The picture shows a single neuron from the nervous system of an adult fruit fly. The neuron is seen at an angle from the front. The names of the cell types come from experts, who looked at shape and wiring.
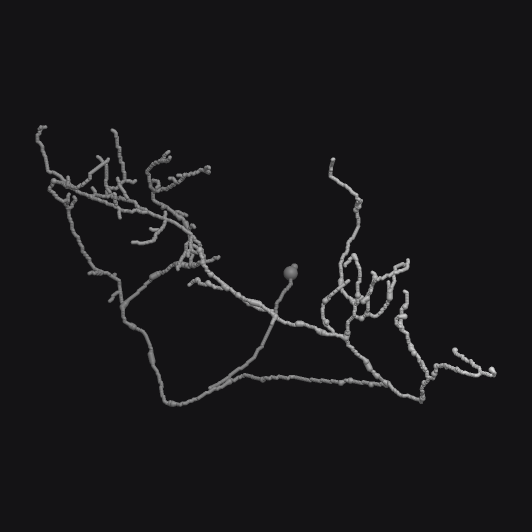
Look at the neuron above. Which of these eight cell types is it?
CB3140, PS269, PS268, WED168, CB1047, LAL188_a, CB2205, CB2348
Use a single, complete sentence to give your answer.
By cell type, this neuron is classified as PS269.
